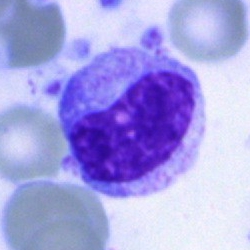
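Metamyelocyte in a stained bone marrow smear. Notice how the nucleus fills more than half of the cell, with the widest band of cytoplasm above it, toward the upper left. Right against the nucleus's upper border sits a paler zone of cytoplasm. The chromatin is dark purple and coarsely clumped, with small paler spots.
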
